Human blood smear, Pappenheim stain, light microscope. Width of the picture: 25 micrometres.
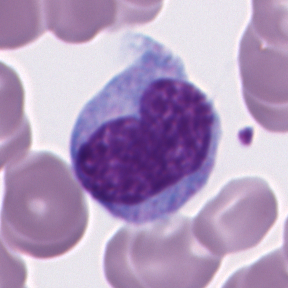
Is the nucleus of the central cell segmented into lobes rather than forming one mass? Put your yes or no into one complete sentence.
No, what the nucleus forms is a single compact round, oval or kidney-shaped mass.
